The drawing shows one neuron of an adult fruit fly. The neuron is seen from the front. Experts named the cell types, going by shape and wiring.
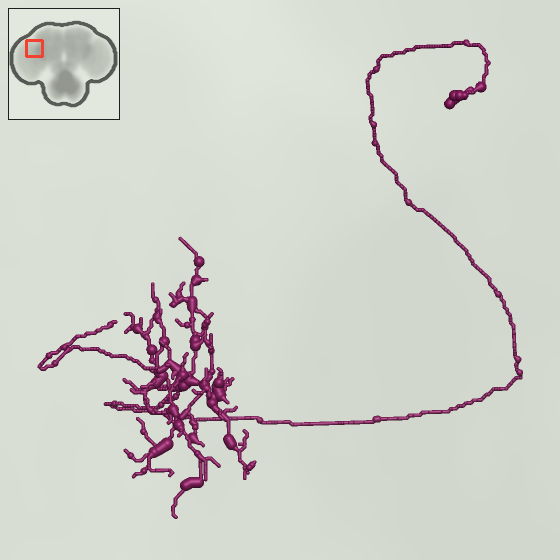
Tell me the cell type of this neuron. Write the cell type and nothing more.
MeTu1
